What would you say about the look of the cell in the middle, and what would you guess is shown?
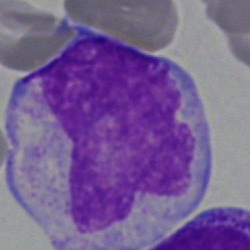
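Look first at where the nucleus sits: toward the upper right, so the broadest band of cytoplasm lies on the left. Follow its right side and you will see an irregular, notched border. Notice that the cytoplasm is moderate in amount, not just a thin rim around the nucleus. On the left, fine pinkish-purple granules are scattered through it. This is a monocyte.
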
